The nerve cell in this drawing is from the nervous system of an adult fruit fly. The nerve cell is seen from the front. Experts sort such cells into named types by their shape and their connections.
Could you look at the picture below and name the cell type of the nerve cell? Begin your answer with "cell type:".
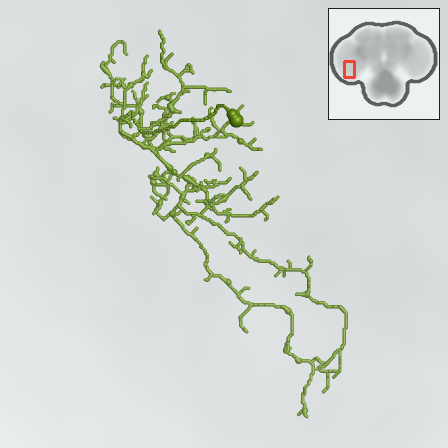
cell type: Dm16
